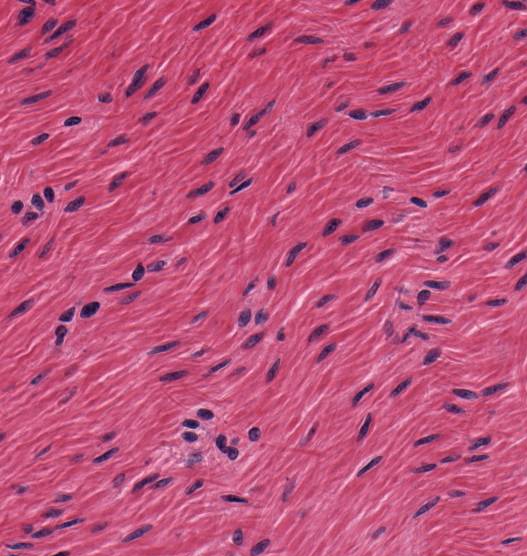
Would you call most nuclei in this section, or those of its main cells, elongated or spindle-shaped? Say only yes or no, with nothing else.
Yes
